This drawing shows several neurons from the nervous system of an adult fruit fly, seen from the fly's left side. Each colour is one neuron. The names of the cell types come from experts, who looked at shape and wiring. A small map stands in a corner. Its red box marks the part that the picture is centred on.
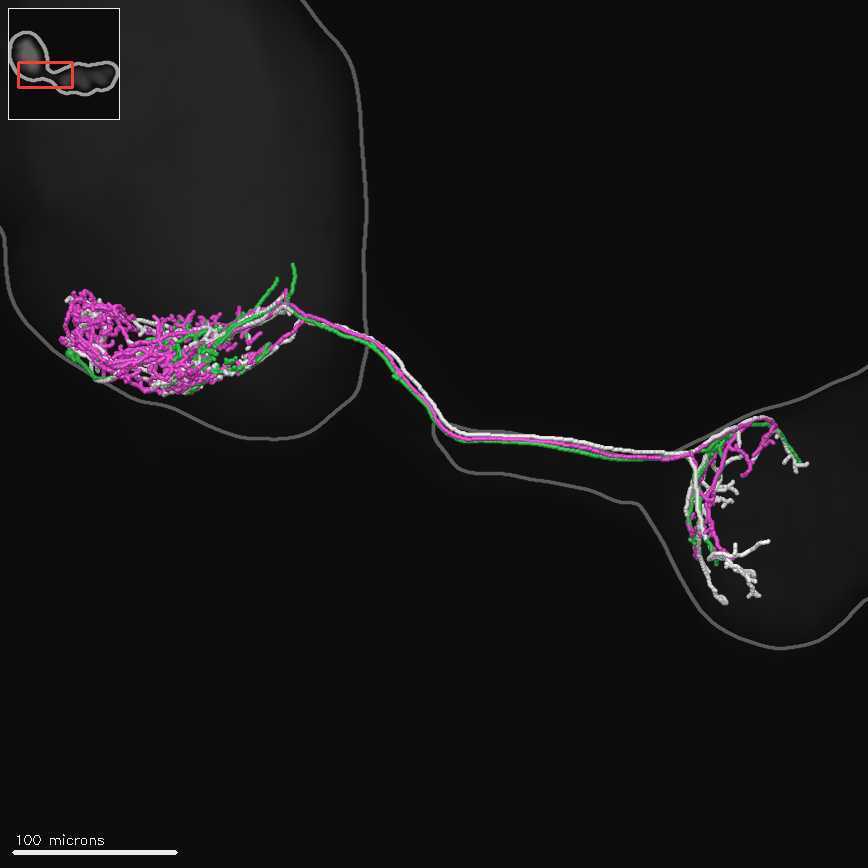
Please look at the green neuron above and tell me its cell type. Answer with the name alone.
DNge019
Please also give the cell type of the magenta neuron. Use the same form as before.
DNge028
